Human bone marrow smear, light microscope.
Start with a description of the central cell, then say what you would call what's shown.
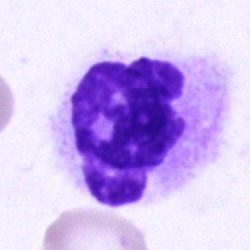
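Here most of the cell is taken up by the nucleus. The cytoplasm is pale lilac and widest on the right, and its outer edge is faint and ragged rather than sharply drawn. You won't find any vacuoles in it either. So this one's a segmented neutrophil.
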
